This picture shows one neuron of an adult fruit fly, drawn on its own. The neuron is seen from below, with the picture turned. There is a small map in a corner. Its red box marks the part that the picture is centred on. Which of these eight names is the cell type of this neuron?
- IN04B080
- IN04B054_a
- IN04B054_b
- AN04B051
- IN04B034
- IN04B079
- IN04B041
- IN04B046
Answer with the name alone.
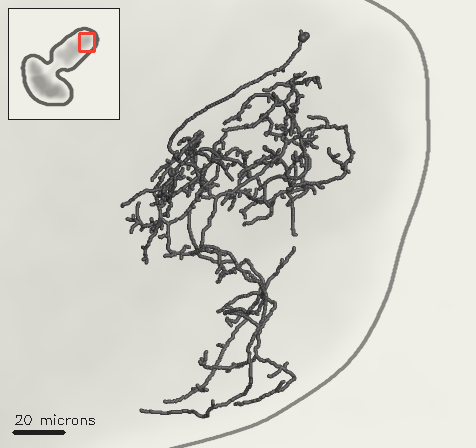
IN04B080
